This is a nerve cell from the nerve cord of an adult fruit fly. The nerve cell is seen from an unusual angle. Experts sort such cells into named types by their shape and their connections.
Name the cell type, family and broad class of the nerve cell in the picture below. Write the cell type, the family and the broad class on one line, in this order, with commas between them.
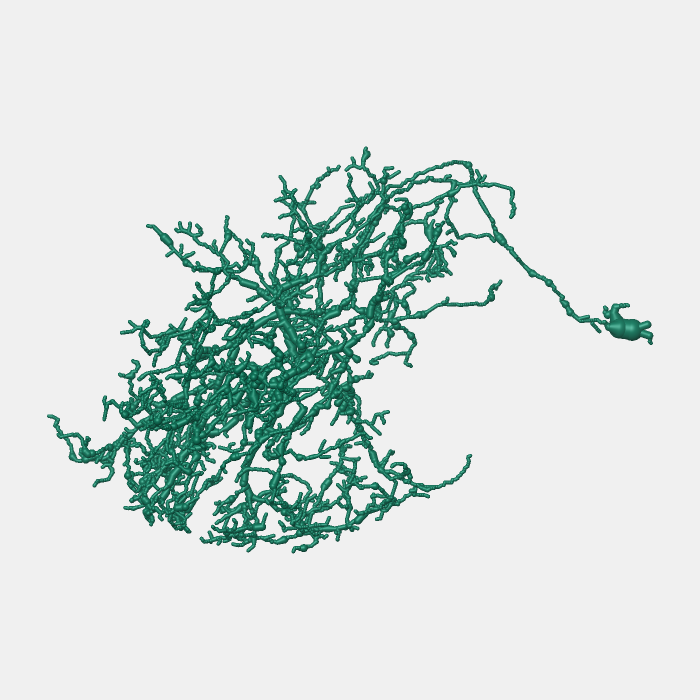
IN21A014, hemilineage 21A, nerve-cord intrinsic neuron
